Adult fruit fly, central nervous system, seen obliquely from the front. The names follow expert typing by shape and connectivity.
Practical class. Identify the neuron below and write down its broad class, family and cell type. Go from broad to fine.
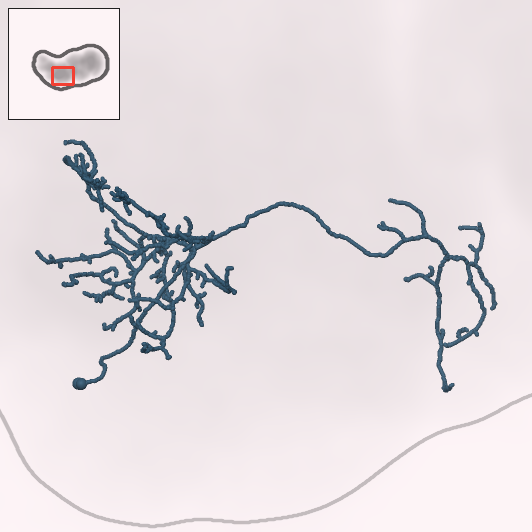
nerve-cord intrinsic neuron; hemilineage 12B; IN12B069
